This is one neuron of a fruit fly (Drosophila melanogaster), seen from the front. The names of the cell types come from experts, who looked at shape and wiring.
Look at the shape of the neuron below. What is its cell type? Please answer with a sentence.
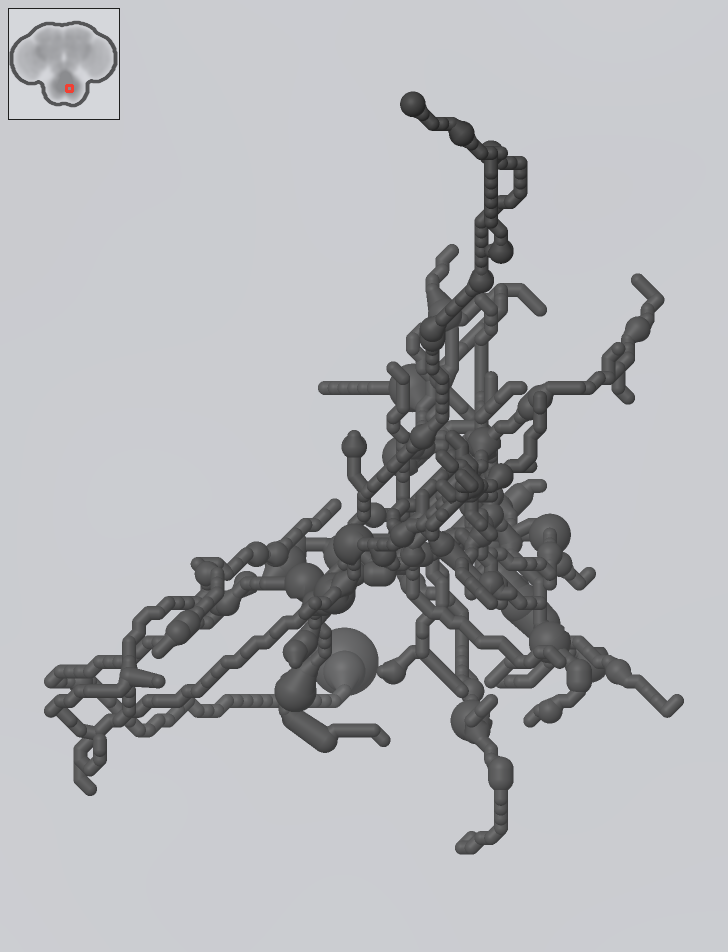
The cell type is IN01B101.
